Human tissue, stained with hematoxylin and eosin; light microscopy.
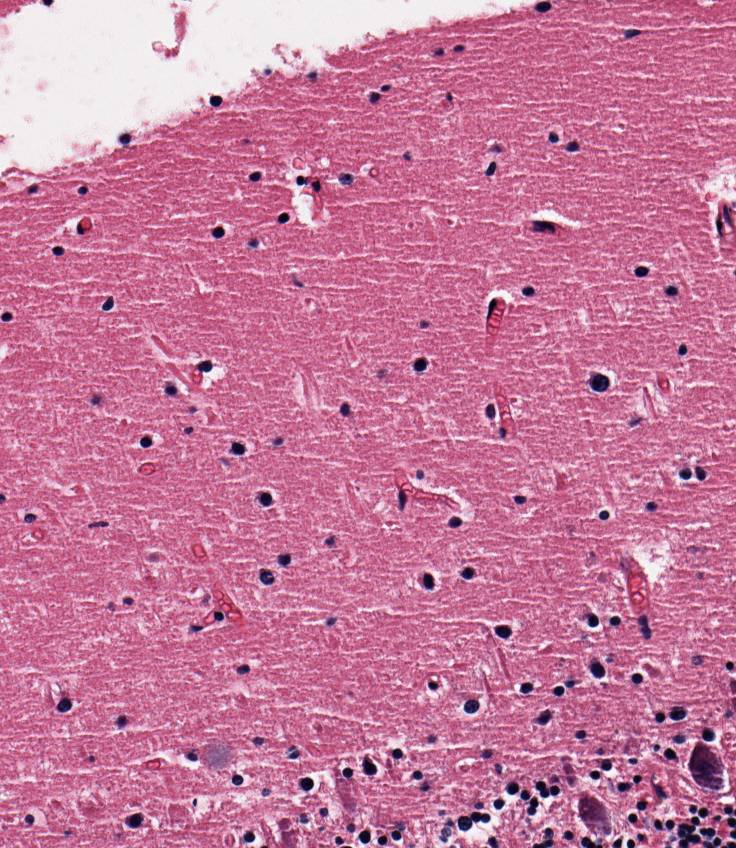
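Cerebellum, H&E. Most of field: broad, pale-pink, finely fibrillar layer, cells only scattered. Lower right: a few large neurons with abundant cytoplasm at the border between the dense band and the pink layer. No epithelium or glands. Upper left: empty white area beyond tissue edge.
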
